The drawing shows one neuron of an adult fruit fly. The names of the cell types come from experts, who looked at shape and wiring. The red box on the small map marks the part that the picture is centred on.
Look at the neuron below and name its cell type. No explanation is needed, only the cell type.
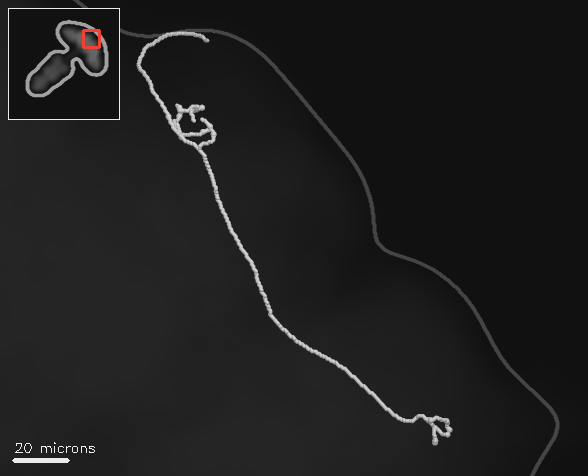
ORN_DL1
